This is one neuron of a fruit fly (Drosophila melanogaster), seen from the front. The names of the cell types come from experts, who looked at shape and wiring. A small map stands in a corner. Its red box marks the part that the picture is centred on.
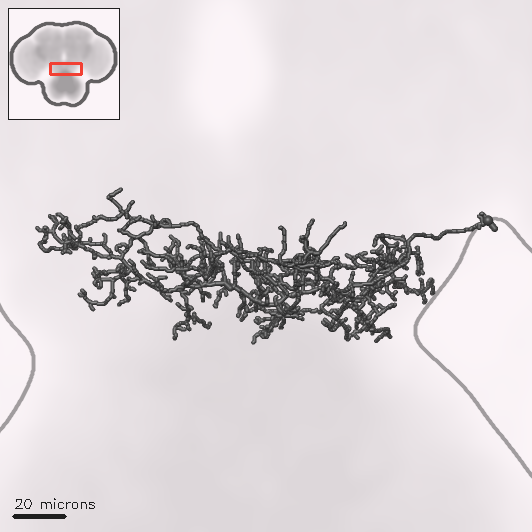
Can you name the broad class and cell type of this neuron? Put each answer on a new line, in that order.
central-brain intrinsic neuron
GNG063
